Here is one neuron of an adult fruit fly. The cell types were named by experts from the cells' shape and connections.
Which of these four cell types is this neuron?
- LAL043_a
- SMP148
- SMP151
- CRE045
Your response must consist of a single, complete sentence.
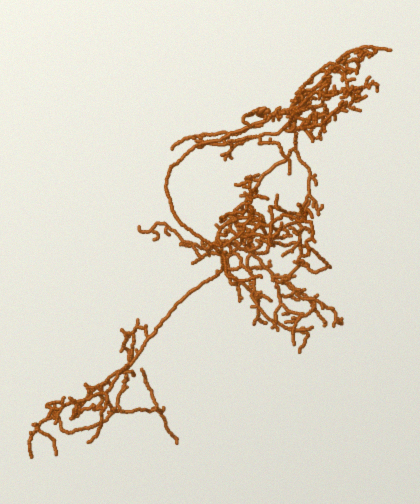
To the cell type SMP151 belongs this neuron.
